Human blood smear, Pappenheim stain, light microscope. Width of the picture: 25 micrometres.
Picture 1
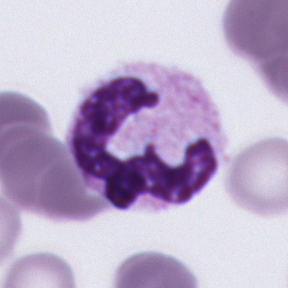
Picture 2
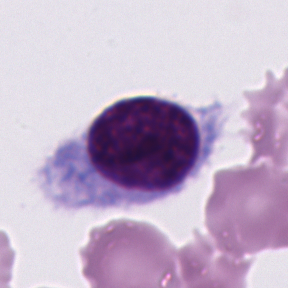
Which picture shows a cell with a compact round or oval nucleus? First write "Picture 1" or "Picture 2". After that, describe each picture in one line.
Picture 2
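In picture 1: The nucleus is a curved band that wraps around the left and lower sides of the cell.
In picture 2: The nucleus is a smooth oval with no indentation or lobes.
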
